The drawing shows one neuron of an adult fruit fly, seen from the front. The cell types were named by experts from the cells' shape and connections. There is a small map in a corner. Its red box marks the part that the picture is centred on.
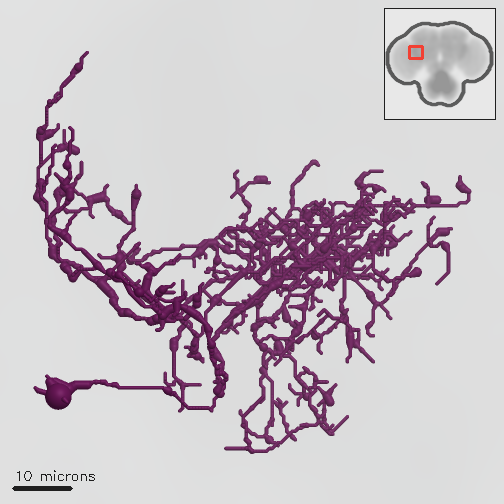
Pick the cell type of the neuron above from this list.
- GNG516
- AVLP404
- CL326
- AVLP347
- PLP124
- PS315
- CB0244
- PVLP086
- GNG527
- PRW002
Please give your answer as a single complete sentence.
It is the cell type PVLP086 to which this neuron belongs.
